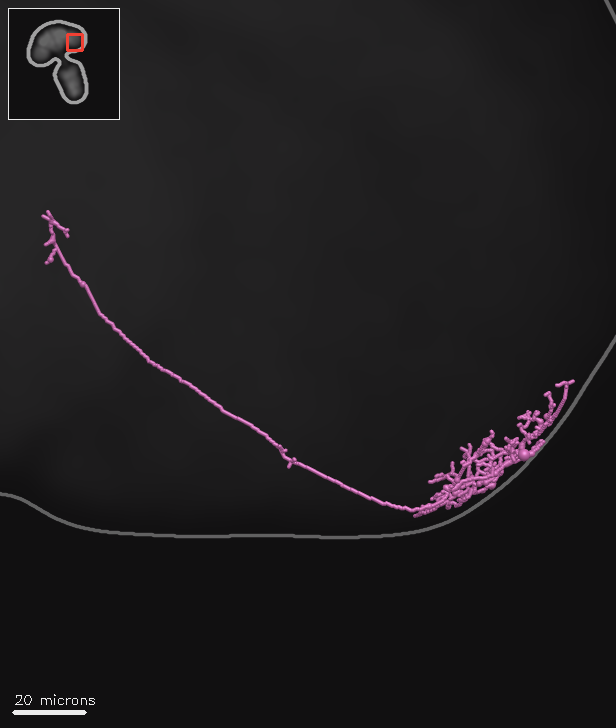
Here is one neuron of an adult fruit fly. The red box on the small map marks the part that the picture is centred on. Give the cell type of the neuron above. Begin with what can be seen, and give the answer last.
It is in the brain and does not reach the nerve cord. Its cell body lies on the right of the picture. By the scale bar it is about 150 microns wide in this view. It is an optic-lobe intrinsic neuron. It is of cell type TmY10.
